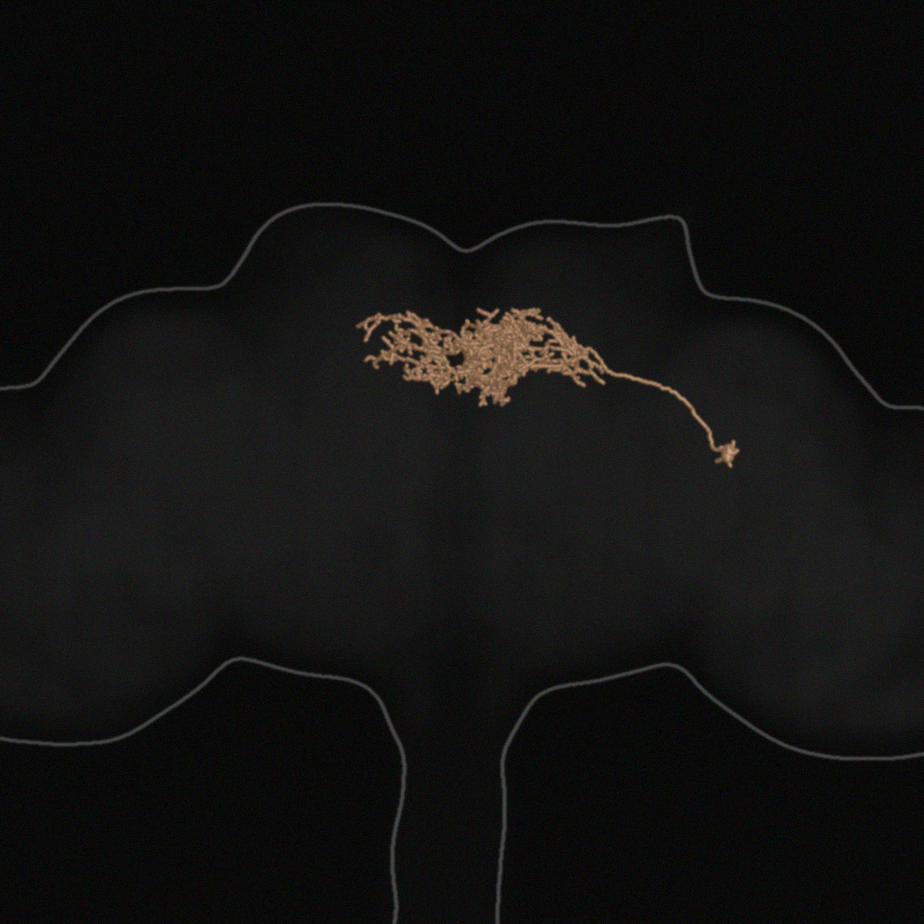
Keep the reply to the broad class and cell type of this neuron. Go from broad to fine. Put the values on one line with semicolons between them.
central-brain intrinsic neuron; GNG058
